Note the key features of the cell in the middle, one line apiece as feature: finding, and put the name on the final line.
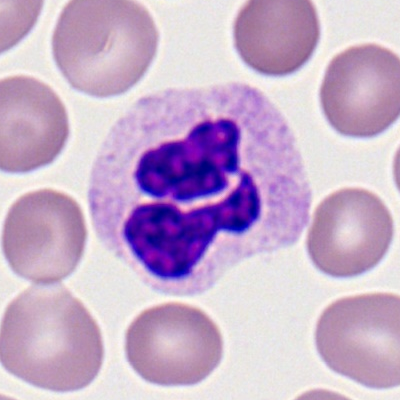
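Nucleus: divided into lobes, a narrow pale cleft between them
Nucleoli: none that I can make out
Shape: a roughly round outline, it seems
Cytoplasm: holding fine, small lilac granules
Cell: segmented neutrophil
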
